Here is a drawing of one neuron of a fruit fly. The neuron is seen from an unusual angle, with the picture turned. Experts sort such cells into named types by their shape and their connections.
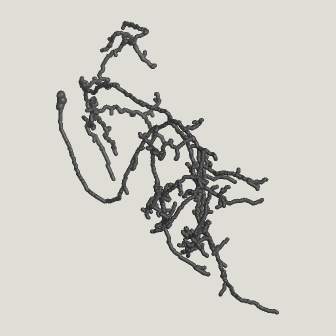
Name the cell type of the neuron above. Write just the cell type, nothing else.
CB3043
